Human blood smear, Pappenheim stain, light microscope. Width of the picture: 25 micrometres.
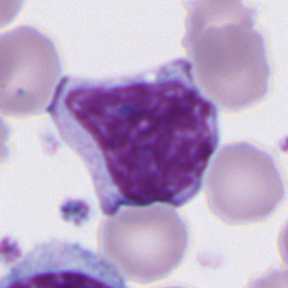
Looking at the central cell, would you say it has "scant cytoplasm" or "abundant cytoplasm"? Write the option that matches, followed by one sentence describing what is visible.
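Scant cytoplasm. The nucleus fills most of the cell.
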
